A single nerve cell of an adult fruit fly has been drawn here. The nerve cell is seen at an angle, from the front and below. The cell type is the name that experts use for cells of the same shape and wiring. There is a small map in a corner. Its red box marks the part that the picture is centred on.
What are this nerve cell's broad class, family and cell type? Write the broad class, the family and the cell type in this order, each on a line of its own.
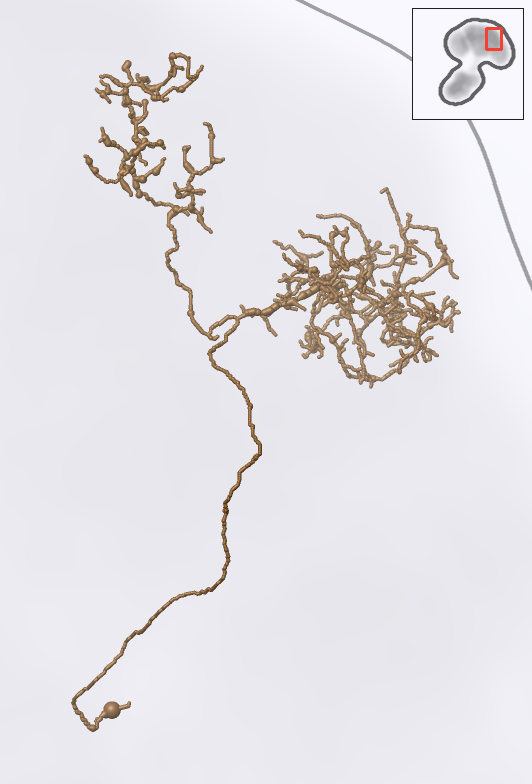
central-brain intrinsic neuron
hemilineage VLPl&p1_posterior
LHPV7a1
